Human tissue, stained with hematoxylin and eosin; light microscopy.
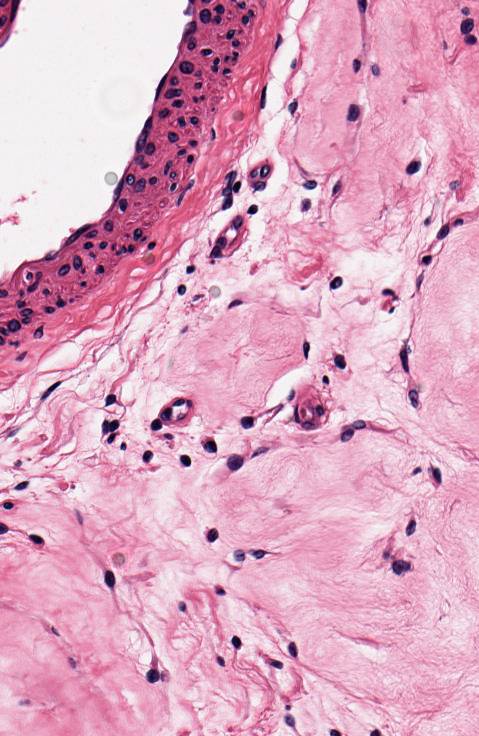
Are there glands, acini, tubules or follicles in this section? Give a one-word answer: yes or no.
No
